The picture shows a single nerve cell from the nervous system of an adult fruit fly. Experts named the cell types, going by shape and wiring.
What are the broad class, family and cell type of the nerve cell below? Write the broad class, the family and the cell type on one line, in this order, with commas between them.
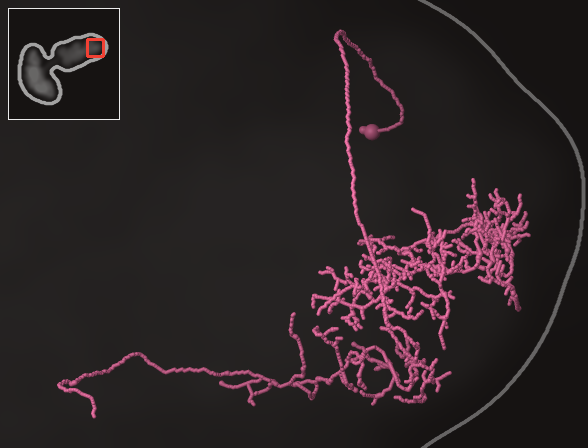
nerve-cord intrinsic neuron, hemilineage 01A, IN01A065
